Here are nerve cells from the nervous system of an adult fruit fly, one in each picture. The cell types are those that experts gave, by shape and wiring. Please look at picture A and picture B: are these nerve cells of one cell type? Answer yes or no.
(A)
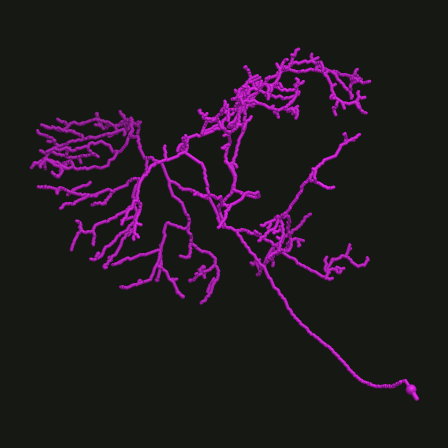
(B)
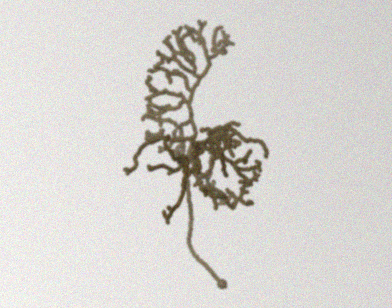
no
